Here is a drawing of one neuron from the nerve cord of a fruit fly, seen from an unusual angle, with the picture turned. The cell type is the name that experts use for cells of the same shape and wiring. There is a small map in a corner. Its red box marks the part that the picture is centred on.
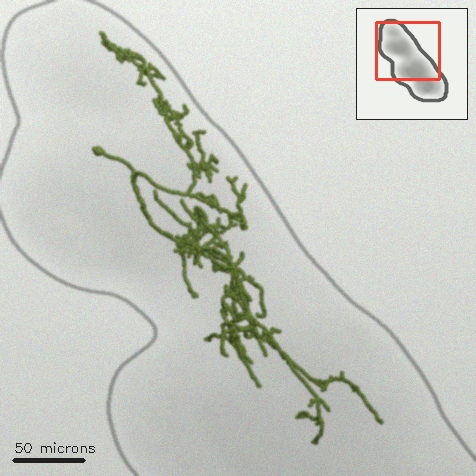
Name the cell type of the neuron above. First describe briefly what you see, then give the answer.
By the scale bar it is about 300 microns tall in this view. Dozens of branch ends can be seen. It is a nerve-cord intrinsic neuron. Its cell type is INXXX193.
